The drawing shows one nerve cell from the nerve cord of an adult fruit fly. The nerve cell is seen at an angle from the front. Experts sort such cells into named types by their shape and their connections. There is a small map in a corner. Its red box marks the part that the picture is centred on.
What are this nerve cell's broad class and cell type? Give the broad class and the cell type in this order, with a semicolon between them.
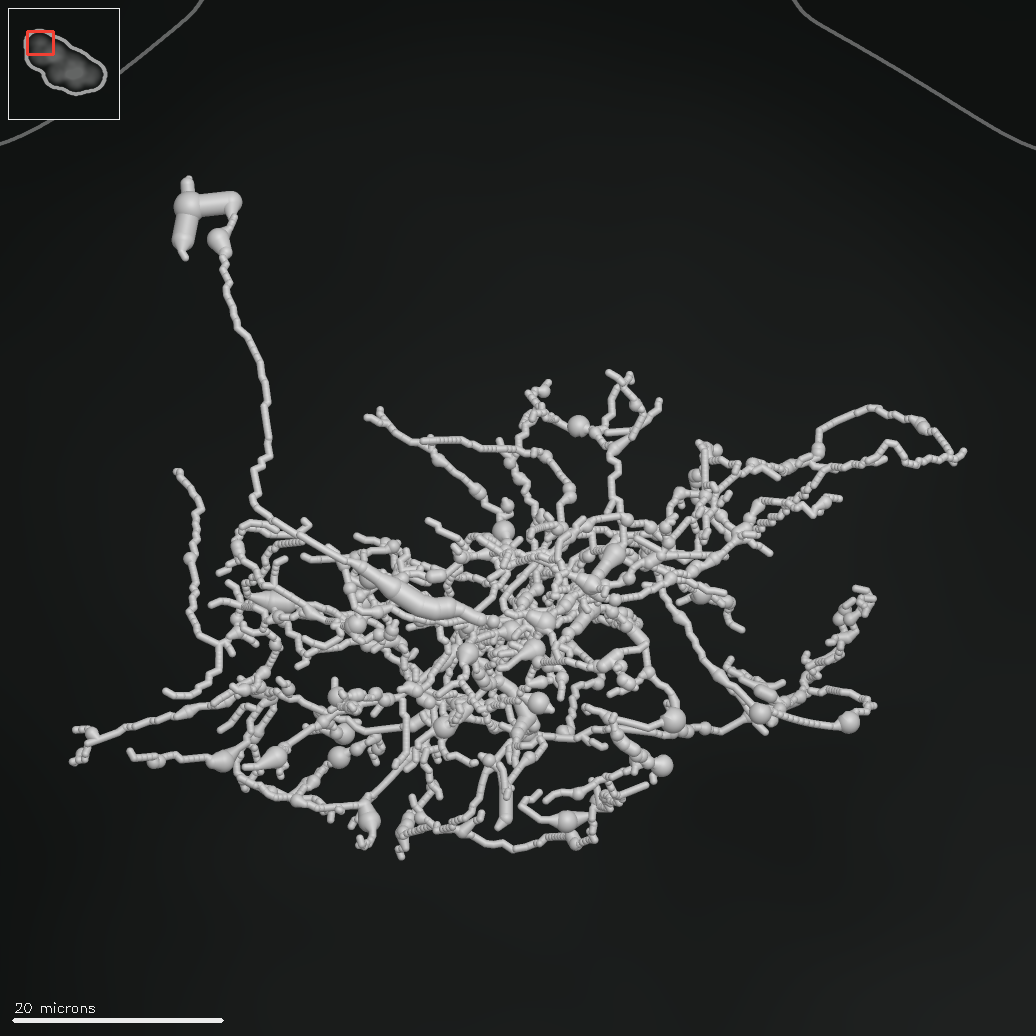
nerve-cord intrinsic neuron; INXXX416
